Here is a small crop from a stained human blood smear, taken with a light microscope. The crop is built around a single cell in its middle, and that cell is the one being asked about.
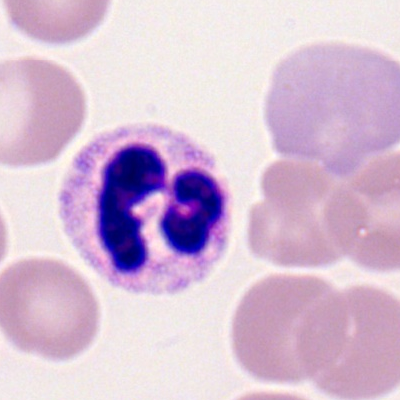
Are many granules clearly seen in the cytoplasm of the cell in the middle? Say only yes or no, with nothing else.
Yes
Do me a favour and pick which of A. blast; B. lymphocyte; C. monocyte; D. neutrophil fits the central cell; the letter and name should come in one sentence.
Seen at the centre of the crop is a neutrophil, so option D is correct.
